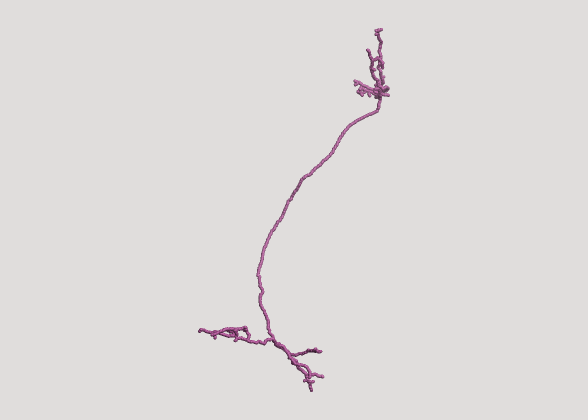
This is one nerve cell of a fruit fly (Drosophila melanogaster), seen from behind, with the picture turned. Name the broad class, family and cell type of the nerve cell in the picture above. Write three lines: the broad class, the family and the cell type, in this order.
central-brain intrinsic neuron
hemilineage FLAa2
PRW007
